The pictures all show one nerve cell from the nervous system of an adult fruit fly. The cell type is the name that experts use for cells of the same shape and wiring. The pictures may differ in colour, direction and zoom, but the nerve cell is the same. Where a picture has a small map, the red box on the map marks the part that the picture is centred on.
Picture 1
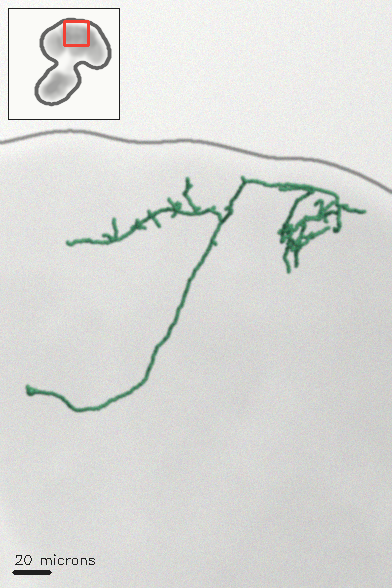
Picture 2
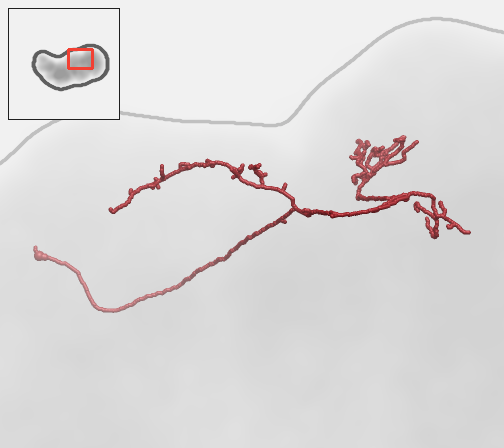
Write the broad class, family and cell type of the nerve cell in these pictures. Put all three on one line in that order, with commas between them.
central-brain intrinsic neuron, hemilineage SMPp&v1_ventral, SMP592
